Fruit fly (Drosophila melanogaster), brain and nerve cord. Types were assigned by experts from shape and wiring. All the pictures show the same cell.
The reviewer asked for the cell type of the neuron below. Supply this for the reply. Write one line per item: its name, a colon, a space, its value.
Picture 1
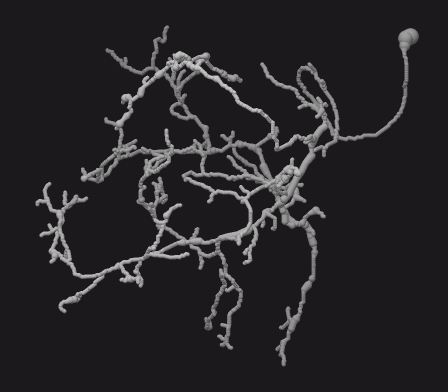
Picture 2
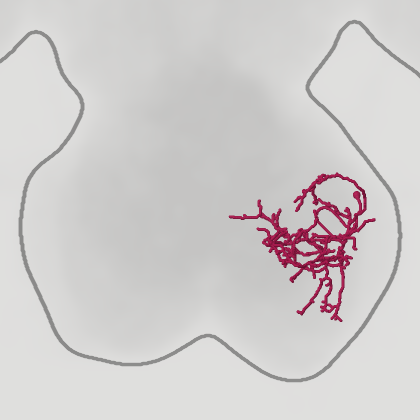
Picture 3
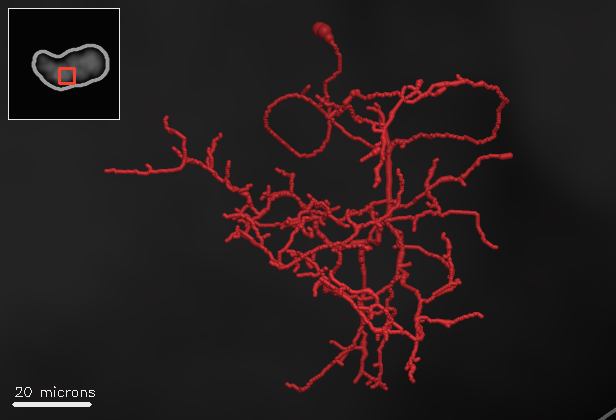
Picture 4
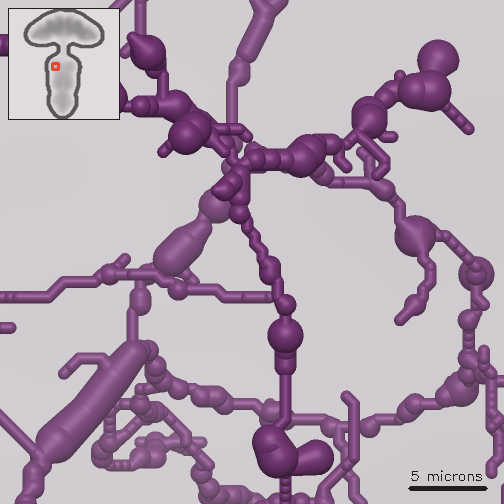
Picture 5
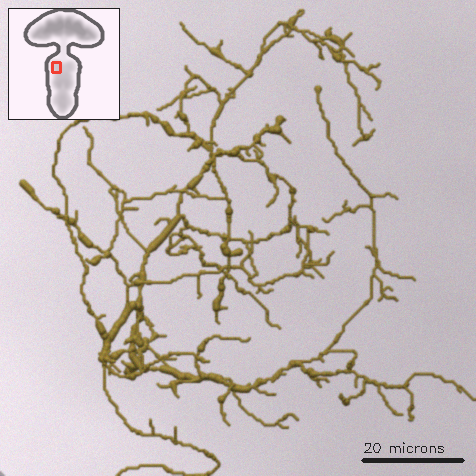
cell type: IN03A078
